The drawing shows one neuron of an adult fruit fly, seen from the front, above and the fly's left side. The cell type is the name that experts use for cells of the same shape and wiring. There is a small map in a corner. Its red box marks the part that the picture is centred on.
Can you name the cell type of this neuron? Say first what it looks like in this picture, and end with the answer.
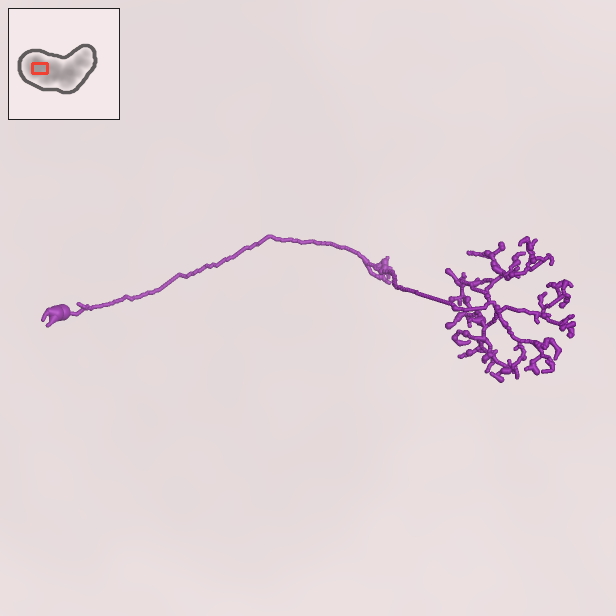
Dozens of branch ends can be seen. As drawn here it is more than twice as wide as it is tall. This is a central-brain intrinsic neuron. It is of cell type ER3d_b.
